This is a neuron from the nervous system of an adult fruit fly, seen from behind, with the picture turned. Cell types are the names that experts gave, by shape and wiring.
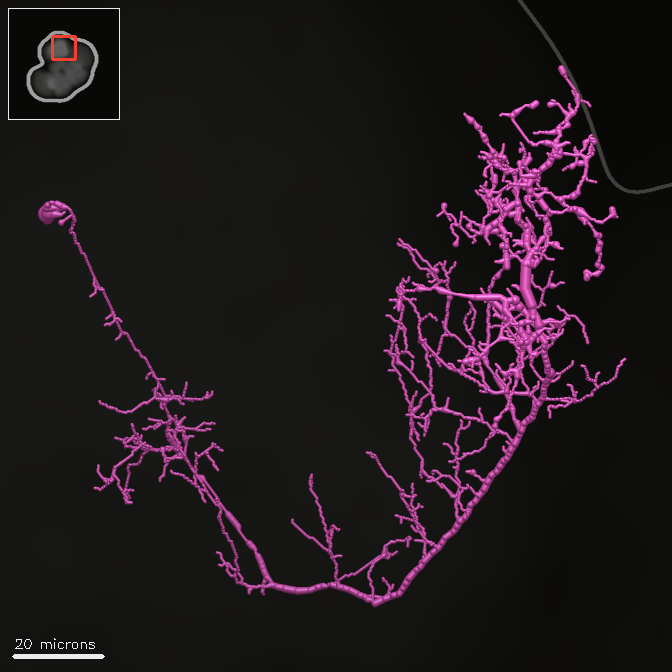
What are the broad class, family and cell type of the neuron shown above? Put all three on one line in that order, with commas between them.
nerve-cord intrinsic neuron, hemilineage 02A, IN02A015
